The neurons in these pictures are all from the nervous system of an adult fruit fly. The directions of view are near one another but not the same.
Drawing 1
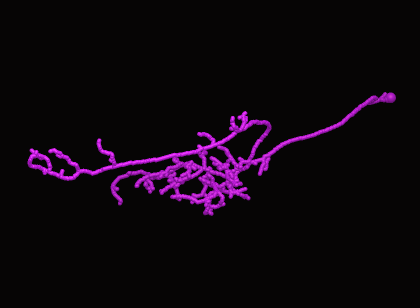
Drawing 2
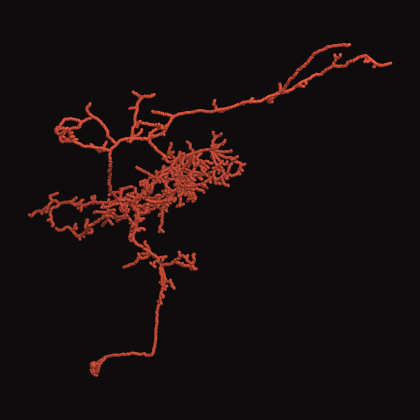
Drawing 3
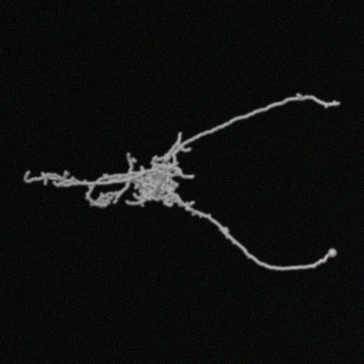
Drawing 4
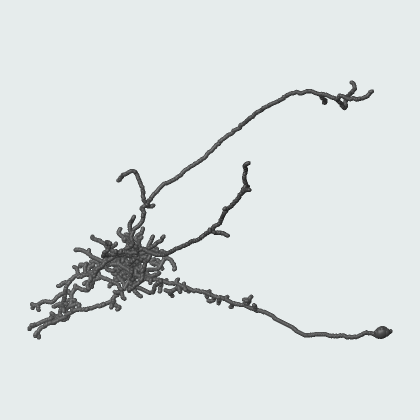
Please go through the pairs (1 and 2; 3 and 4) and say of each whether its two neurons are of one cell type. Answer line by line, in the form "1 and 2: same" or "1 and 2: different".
1 and 2: different
3 and 4: same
